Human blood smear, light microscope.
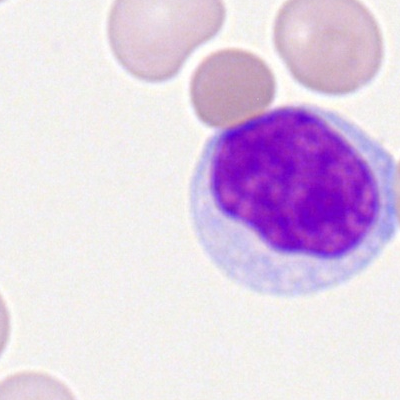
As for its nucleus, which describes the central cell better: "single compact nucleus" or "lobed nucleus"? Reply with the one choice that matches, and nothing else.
Single compact nucleus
